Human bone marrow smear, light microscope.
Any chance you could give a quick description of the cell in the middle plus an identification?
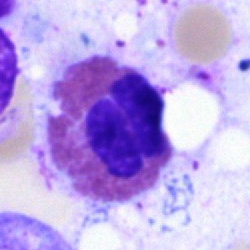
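A cleft divides the nucleus into two large lobes, and its chromatin is dense and dark blue-purple. The nucleus lies toward the right side of the cell, so most of the plentiful, dusky pinkish-purple cytoplasm falls to its left and below. This cell is an eosinophil.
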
